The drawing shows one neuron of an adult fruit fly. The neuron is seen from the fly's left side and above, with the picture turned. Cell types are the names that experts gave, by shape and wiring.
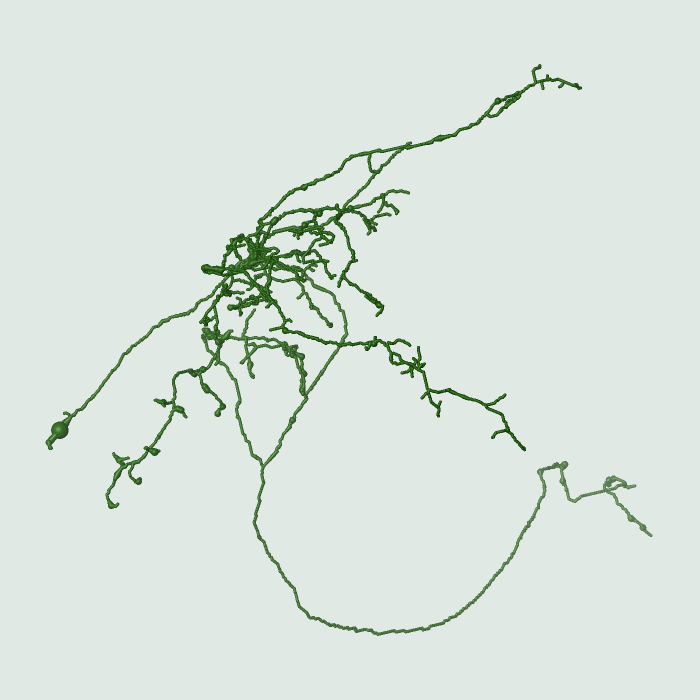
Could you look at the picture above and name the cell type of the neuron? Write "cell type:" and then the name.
cell type: CB0943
